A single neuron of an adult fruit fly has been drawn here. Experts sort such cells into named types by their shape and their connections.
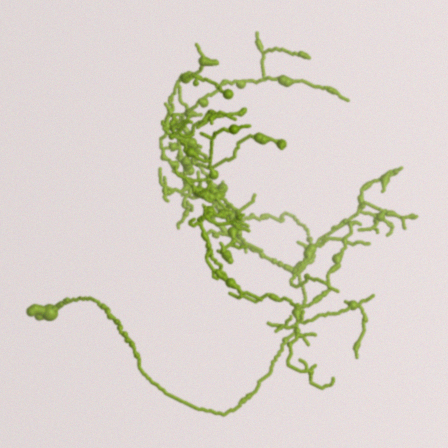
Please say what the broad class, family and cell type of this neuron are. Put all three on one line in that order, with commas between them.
central-brain intrinsic neuron, hemilineage TRdm, GNG414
